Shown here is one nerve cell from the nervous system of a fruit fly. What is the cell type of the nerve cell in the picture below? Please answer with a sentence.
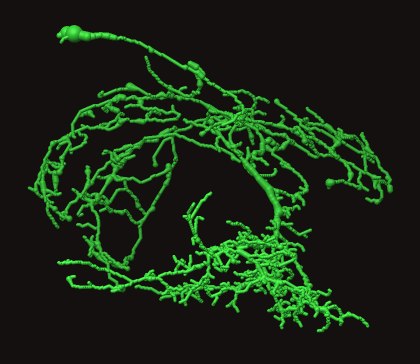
The cell type is SLP269.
